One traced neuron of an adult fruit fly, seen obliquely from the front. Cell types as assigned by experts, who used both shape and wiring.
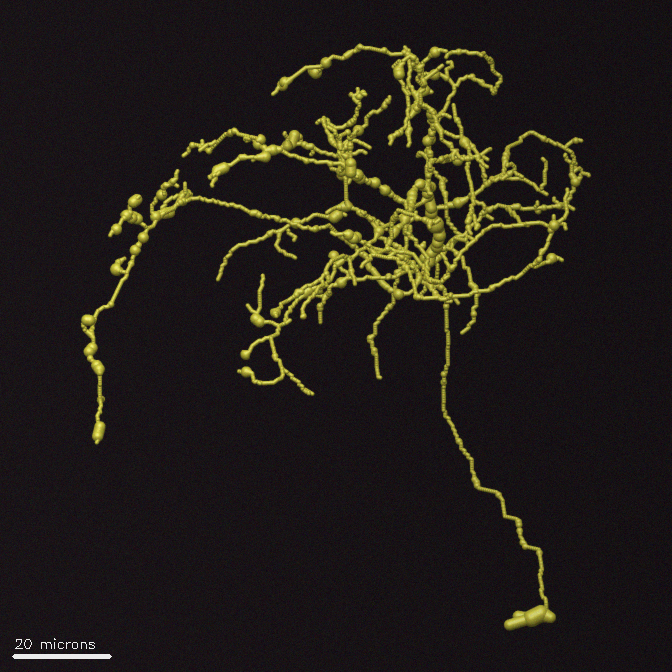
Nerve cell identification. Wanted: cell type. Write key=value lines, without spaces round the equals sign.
cell_type=IN04B081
